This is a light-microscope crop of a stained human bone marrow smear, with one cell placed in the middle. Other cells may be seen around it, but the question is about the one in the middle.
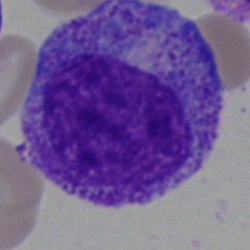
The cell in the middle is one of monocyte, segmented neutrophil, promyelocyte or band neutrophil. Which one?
promyelocyte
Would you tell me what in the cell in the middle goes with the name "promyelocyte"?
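In keeping with a promyelocyte, numerous purple granules are scattered throughout the cytoplasm. Just above and to the right of the nucleus lies a paler patch of cytoplasm with fewer granules. No vacuoles are seen in the cytoplasm. The cell is roughly round, its edge slightly uneven and bumpy.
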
